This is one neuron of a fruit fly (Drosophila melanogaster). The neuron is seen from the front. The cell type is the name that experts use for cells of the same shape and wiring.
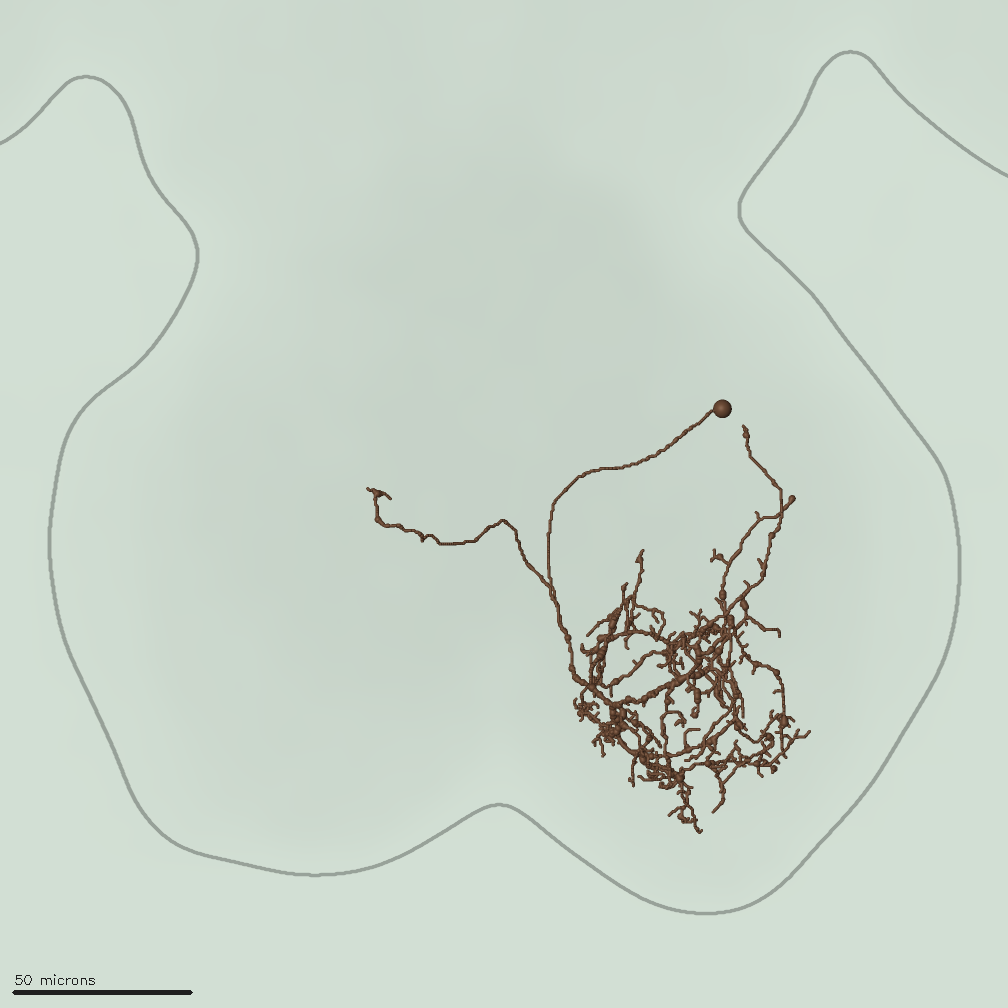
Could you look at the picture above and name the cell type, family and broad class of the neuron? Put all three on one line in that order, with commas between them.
IN23B028, hemilineage 23B, nerve-cord intrinsic neuron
